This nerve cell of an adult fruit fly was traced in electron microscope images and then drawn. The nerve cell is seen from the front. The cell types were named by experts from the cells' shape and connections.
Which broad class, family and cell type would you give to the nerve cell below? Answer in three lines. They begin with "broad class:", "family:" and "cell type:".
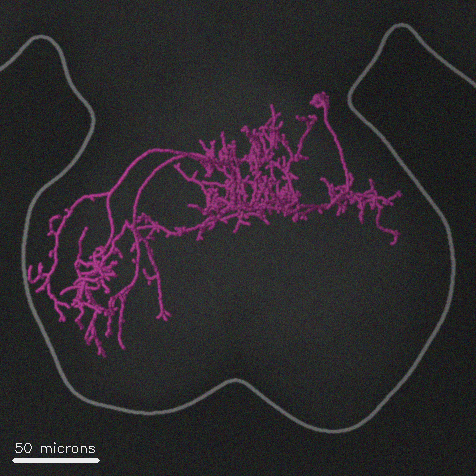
broad class: nerve-cord intrinsic neuron
family: hemilineage 18B
cell type: IN18B008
